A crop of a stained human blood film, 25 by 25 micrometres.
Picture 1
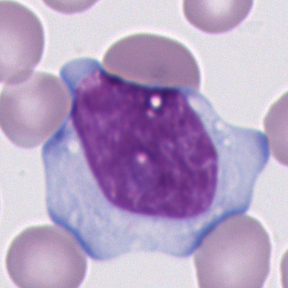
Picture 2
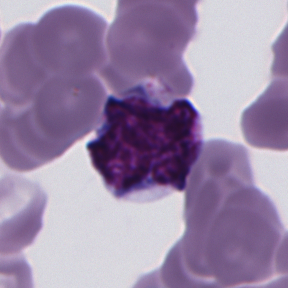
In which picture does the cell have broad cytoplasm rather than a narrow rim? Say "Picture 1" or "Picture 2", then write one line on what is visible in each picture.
Picture 1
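Picture 1: The cytoplasm is abundant and pale blue.
Picture 2: The cytoplasm shows mainly as thin crescents above and below the nucleus.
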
